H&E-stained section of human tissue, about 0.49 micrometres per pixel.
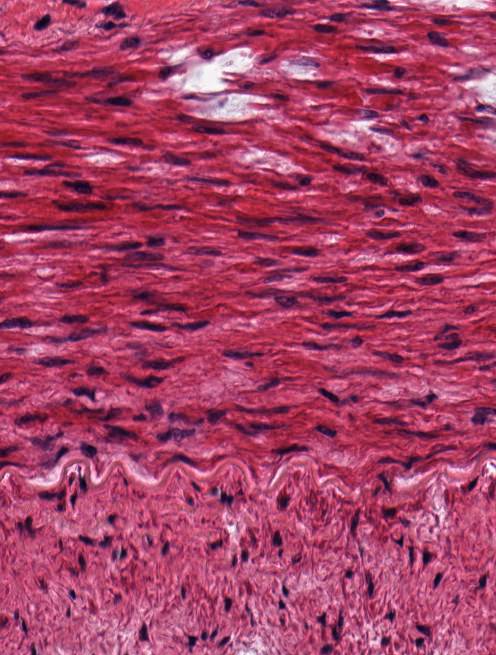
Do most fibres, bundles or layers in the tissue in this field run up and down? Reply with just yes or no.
No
